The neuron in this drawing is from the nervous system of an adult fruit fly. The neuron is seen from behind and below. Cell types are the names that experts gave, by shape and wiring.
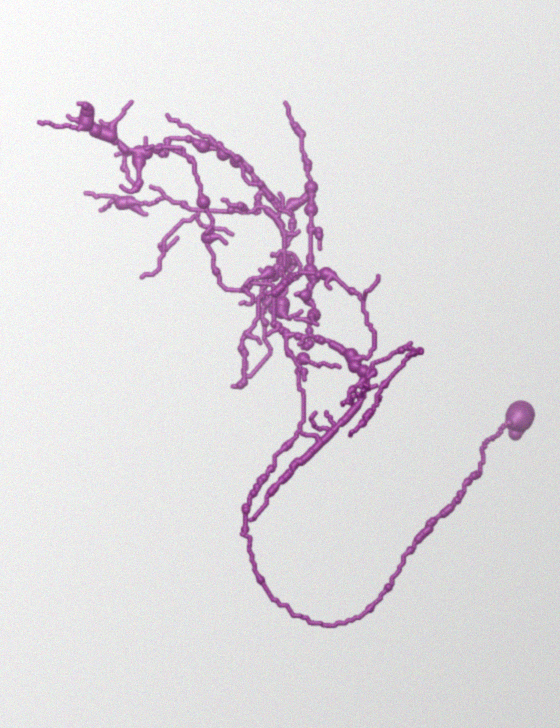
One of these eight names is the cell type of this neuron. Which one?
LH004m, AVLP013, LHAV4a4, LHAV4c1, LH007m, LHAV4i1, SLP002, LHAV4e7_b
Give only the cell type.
LHAV4e7_b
